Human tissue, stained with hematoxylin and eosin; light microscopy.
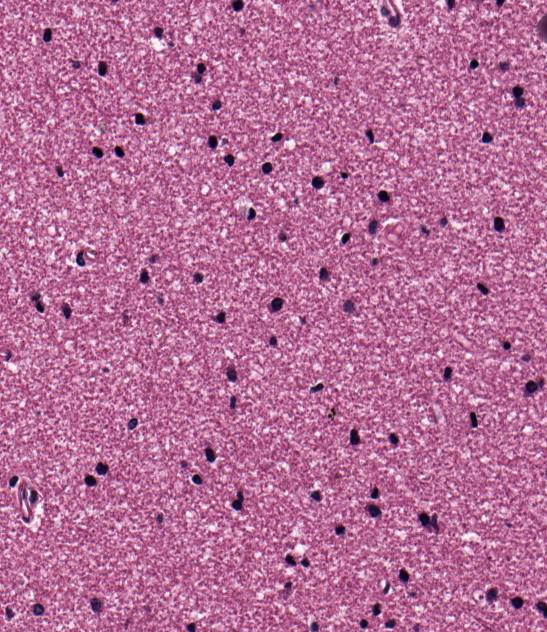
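Cerebral cortex: the whole field is a uniform pink fine-meshed background with nuclei scattered evenly across it, and I find no organised units. The nuclei are small, round to oval and dark-staining, with little or no cytoplasm visible around them. Many tiny clear spaces pepper the pink background throughout.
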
